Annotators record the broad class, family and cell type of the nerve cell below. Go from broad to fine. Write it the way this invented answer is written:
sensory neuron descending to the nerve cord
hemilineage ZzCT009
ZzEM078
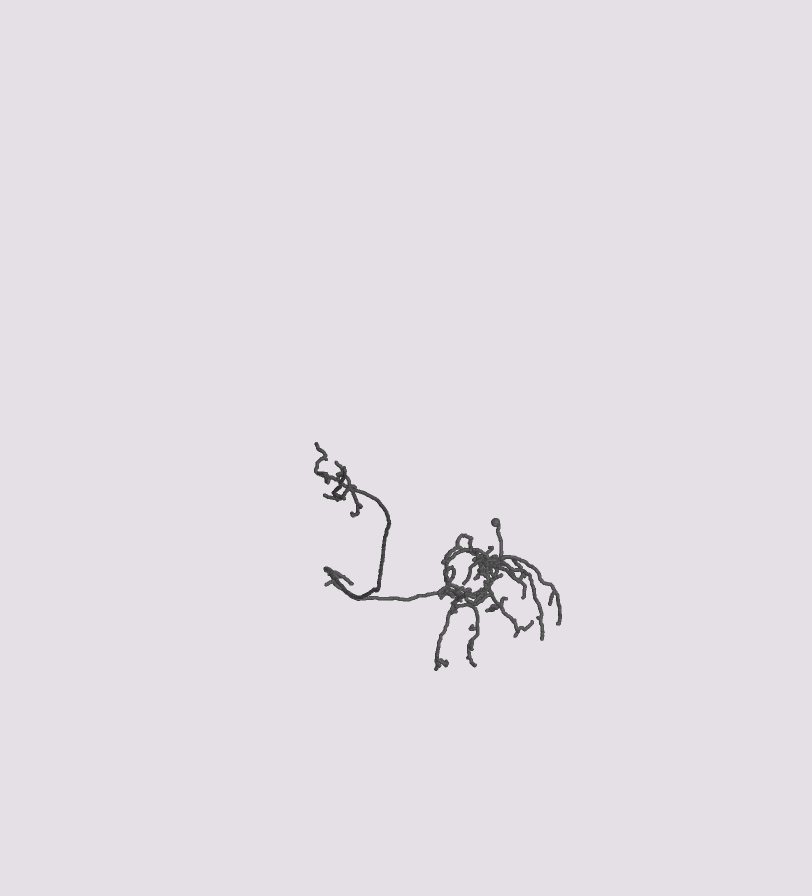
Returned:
ascending neuron
hemilineage 19B
AN19B044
